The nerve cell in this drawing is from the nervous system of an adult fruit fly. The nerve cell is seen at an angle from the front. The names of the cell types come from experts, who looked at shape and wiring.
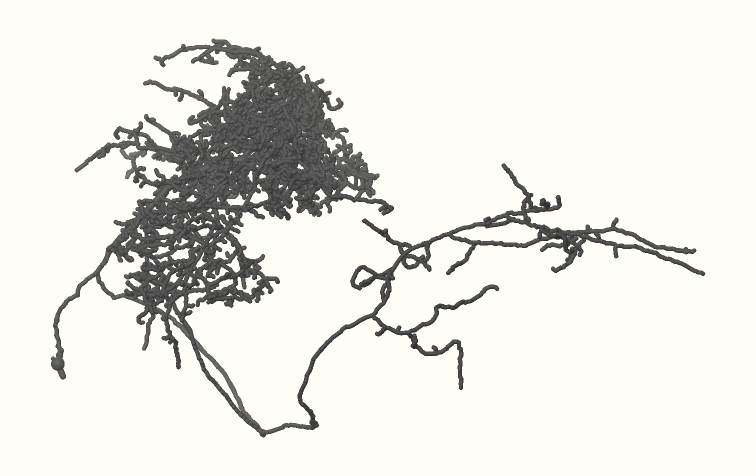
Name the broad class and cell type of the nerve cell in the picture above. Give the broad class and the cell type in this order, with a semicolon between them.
central-brain intrinsic neuron; SMP108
